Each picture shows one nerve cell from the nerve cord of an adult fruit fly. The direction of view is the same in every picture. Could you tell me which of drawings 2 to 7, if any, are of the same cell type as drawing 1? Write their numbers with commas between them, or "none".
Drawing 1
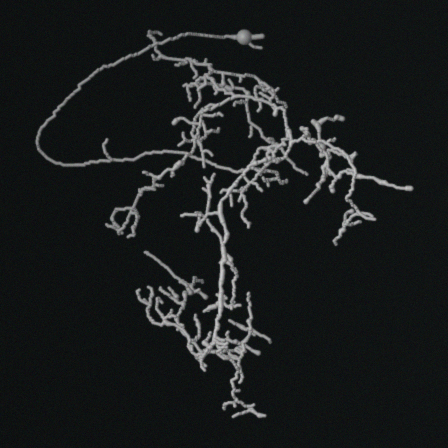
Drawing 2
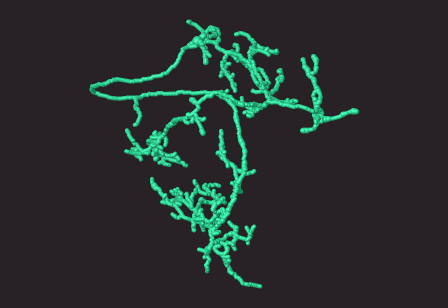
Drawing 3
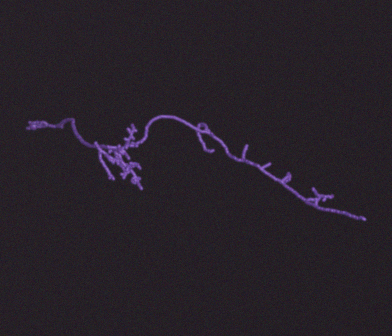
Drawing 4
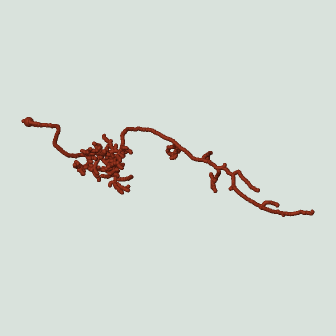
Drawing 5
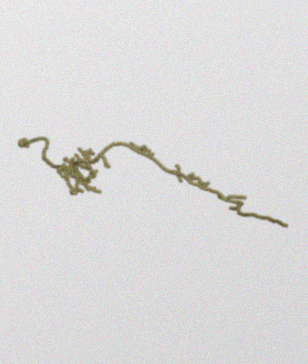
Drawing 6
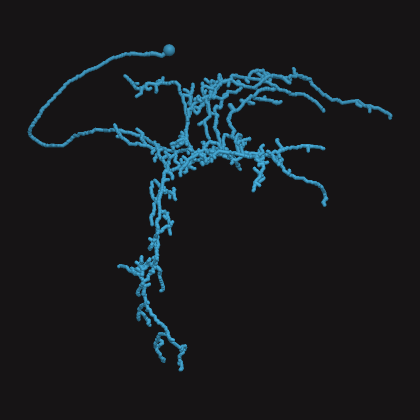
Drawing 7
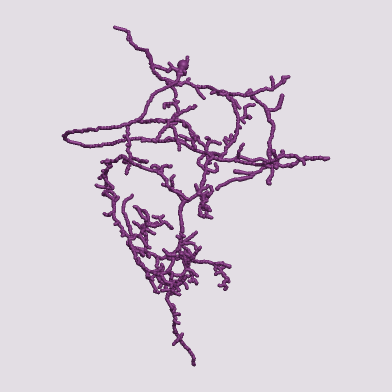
2, 6, 7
